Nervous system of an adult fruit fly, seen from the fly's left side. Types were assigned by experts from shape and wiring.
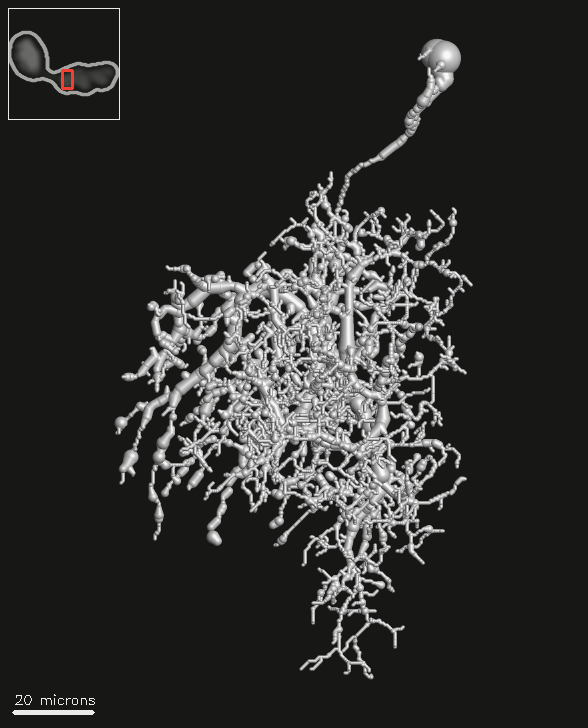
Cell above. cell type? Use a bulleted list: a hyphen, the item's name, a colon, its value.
- cell type: IN19A004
